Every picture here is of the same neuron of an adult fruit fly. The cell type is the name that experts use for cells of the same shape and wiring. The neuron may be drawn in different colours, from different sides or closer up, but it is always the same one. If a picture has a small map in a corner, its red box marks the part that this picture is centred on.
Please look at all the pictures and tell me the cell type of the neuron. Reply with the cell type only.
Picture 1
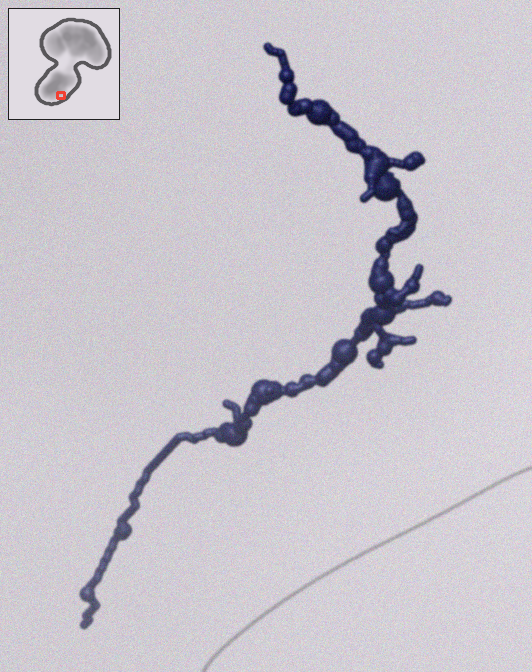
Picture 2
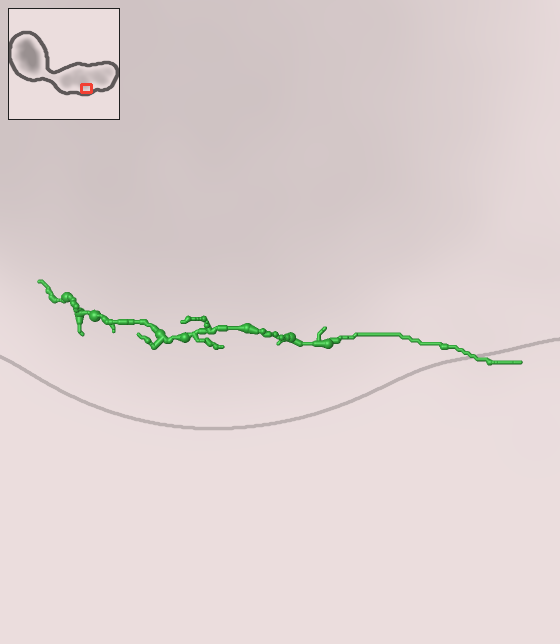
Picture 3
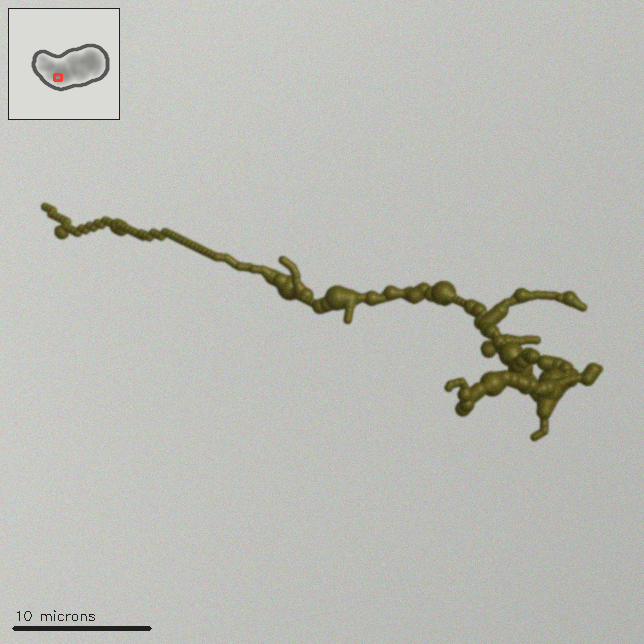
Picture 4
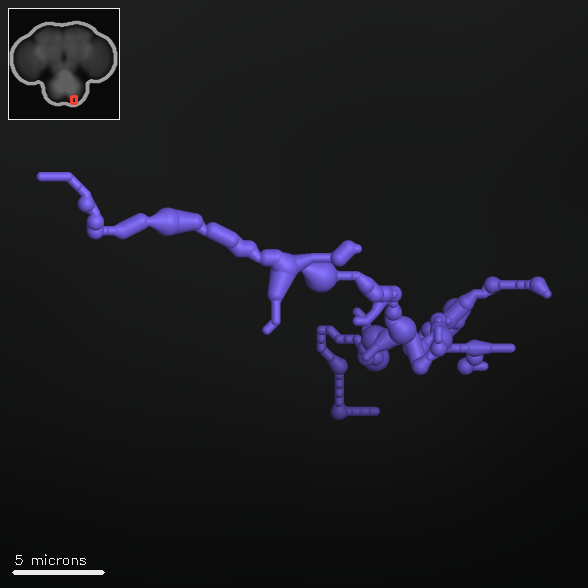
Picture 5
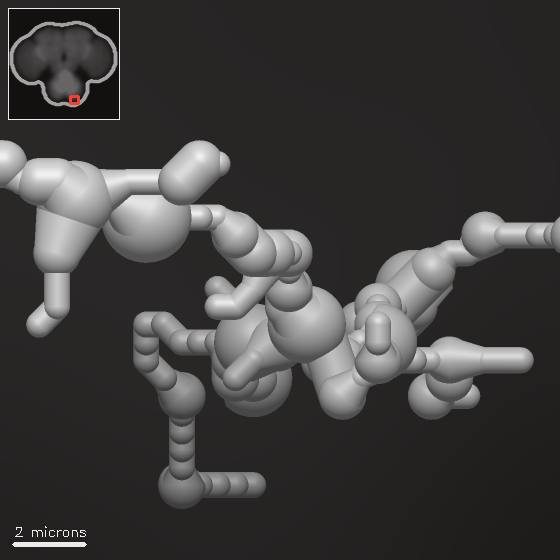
SNta44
